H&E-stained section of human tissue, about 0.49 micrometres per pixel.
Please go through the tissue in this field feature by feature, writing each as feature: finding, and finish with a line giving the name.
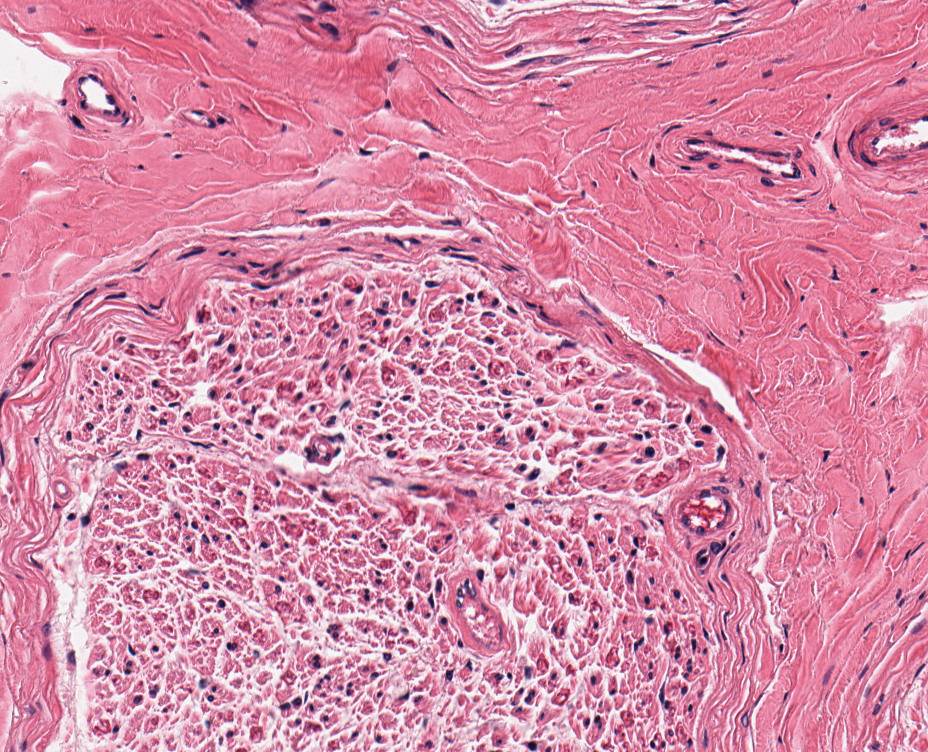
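Bundle: large, rounded, at lower left of field
Border: dense connective tissue above and to the right
Fibres: cut in cross-section, small pink axon in pale clear ring
Nuclei: small, dark, oval, scattered between fibres
Vessel: small, with red blood cells, at bundle's right edge
Name: tibial nerve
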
